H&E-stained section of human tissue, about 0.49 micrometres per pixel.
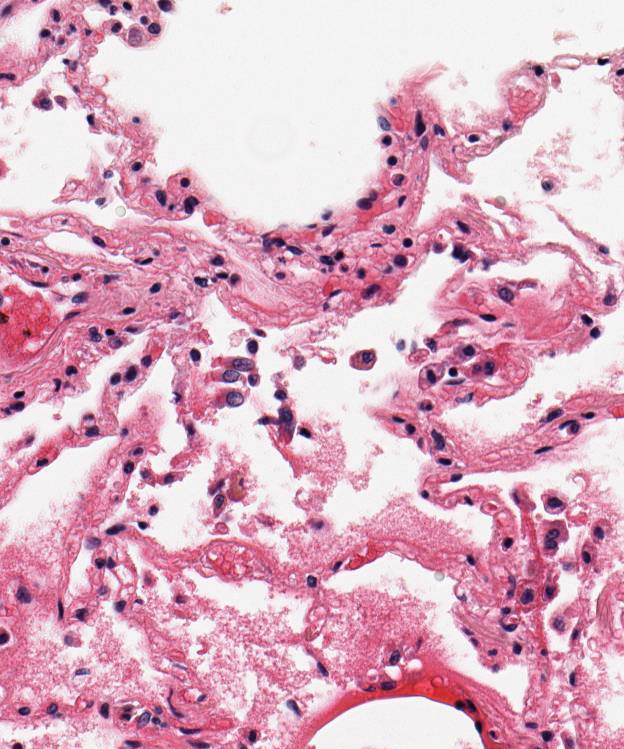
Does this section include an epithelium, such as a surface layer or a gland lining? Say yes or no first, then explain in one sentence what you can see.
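Yes. Some septa, especially on the right side, are lined by plump cuboidal cells with round dark nuclei.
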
